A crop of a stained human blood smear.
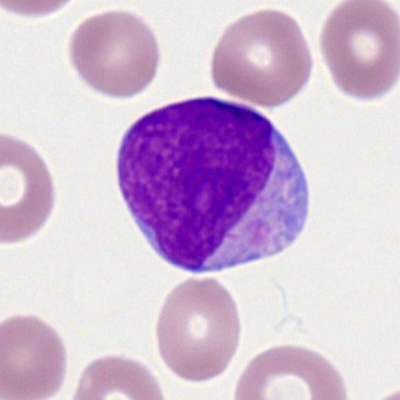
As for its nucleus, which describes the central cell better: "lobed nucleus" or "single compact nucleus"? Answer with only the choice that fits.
Single compact nucleus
